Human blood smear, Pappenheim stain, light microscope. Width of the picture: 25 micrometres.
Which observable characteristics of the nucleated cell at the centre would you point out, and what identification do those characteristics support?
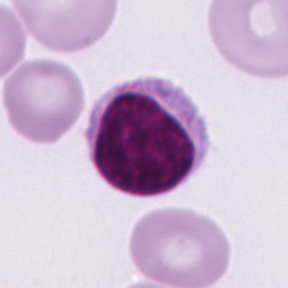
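I notice the nucleus sits off-centre toward the lower left, so the widest band of cytoplasm lies at the upper right. I can't make out any nucleoli in it. The cytoplasm looks pale greyish-lilac rather than deep blue, and I see no vacuoles. This is a large granular lymphocyte.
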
